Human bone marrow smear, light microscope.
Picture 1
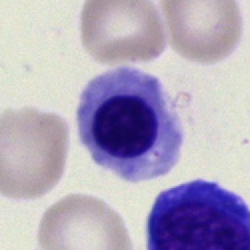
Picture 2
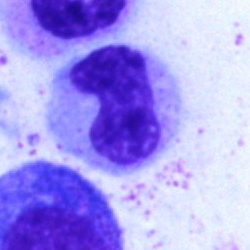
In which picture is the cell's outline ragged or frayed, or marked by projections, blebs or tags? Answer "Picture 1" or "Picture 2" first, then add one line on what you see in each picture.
Picture 1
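Picture 1: The cell outline is slightly irregular, with small bumps along its edge.
Picture 2: The cell has a round, smooth outline.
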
